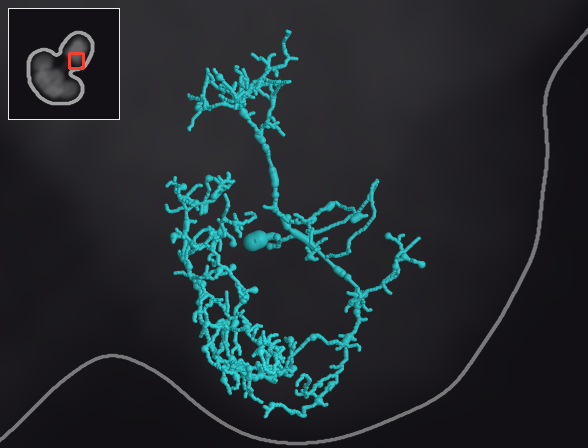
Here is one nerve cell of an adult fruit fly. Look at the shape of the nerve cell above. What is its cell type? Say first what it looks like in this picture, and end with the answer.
The cell body is in the middle of the picture. As drawn here it is taller than it is wide. Its broad class is nerve-cord intrinsic neuron. It is of cell type IN13A038.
